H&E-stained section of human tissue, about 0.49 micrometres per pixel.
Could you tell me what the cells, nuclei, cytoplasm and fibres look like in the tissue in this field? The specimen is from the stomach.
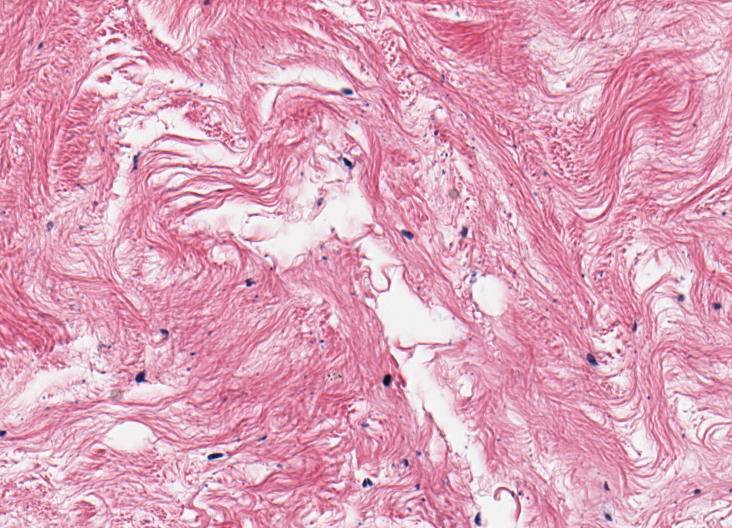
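Pink collagen fibre bundles make up the whole field; no epithelium anywhere. Bundles wavy, running in many different directions. Sparse nuclei, lying singly among the bundles. Each small, dark blue, elongated or oval.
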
